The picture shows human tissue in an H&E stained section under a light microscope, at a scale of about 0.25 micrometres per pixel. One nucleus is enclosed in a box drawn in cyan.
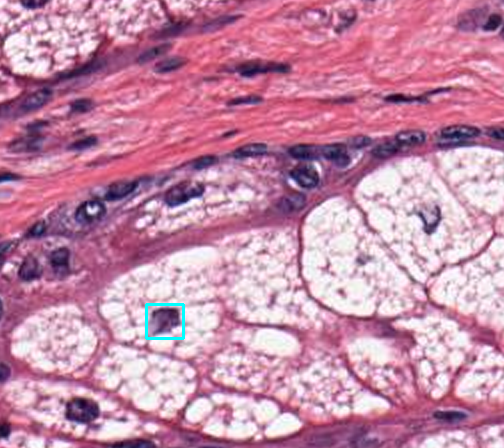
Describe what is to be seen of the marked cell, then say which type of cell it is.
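The nucleus is dark purple and angular, with straight-edged, irregular sides, unlike the smooth oval nuclei in the row at the edge of the lobule. The cytoplasm is plentiful, pale and foamy, packed with many clear rounded vacuoles separated by thin pink strands. The cell is many-sided, bounded by thin pink walls, and is packed among similar foamy cells deep inside the lobule, away from the rim of dark nuclei next to the pink fibrous tissue. It is a sebaceous gland cell.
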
